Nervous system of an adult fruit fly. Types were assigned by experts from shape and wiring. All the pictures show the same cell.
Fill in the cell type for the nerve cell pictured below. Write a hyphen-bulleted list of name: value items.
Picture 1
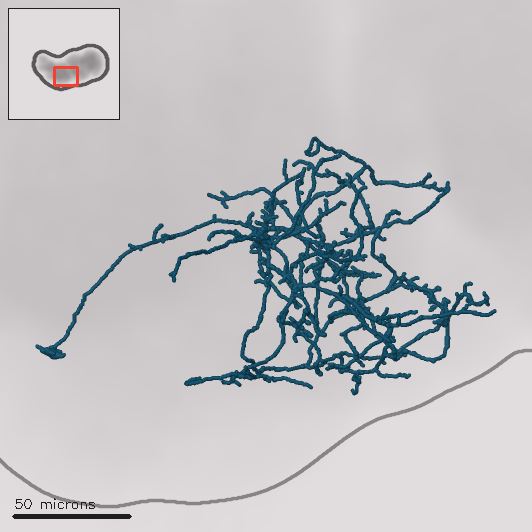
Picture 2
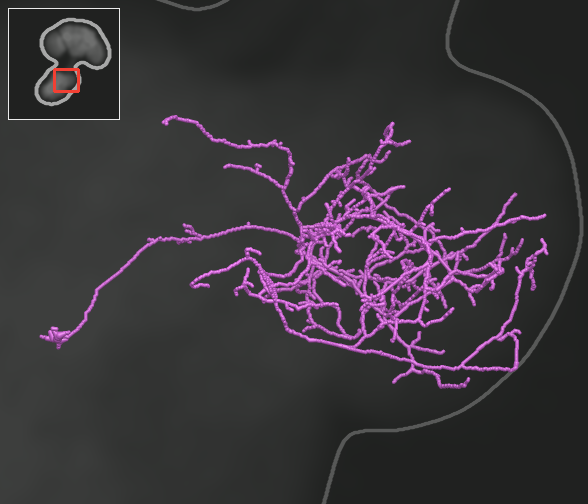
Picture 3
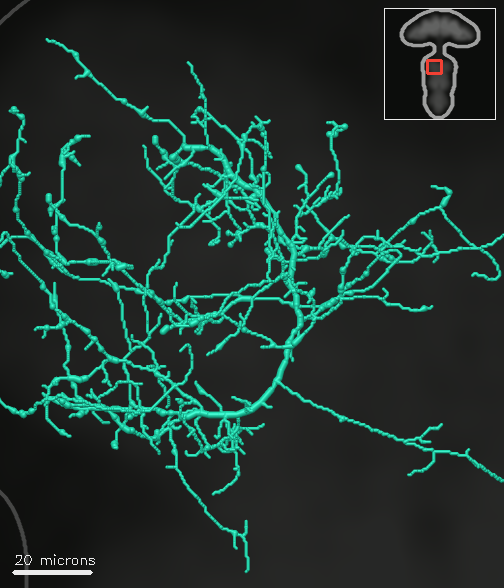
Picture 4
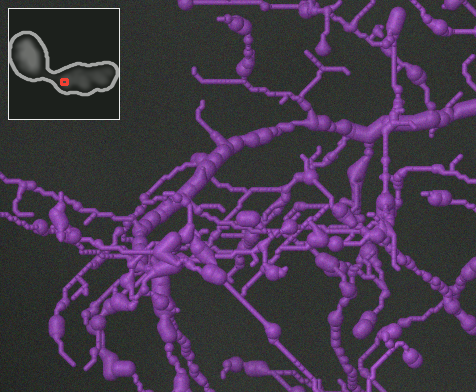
- cell type: IN12B020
